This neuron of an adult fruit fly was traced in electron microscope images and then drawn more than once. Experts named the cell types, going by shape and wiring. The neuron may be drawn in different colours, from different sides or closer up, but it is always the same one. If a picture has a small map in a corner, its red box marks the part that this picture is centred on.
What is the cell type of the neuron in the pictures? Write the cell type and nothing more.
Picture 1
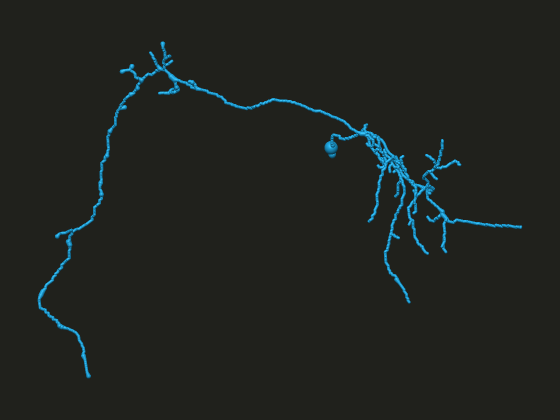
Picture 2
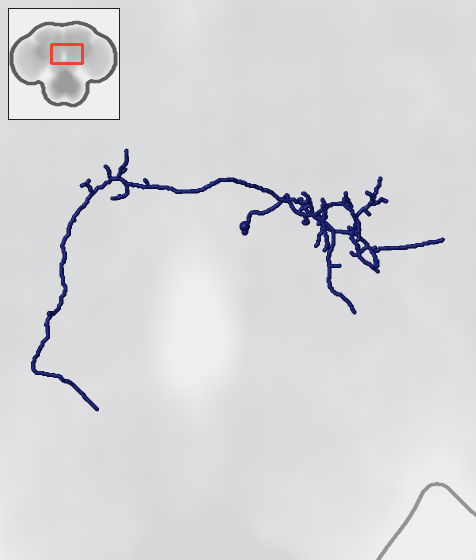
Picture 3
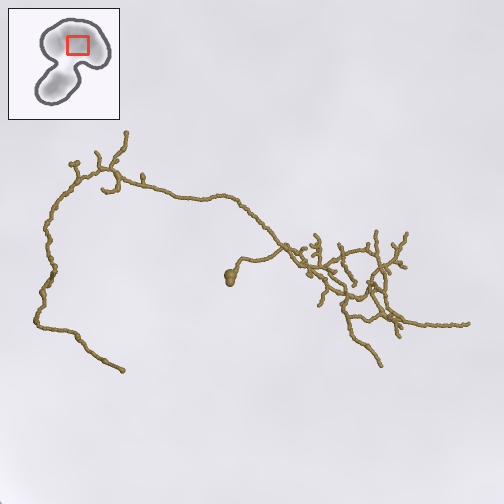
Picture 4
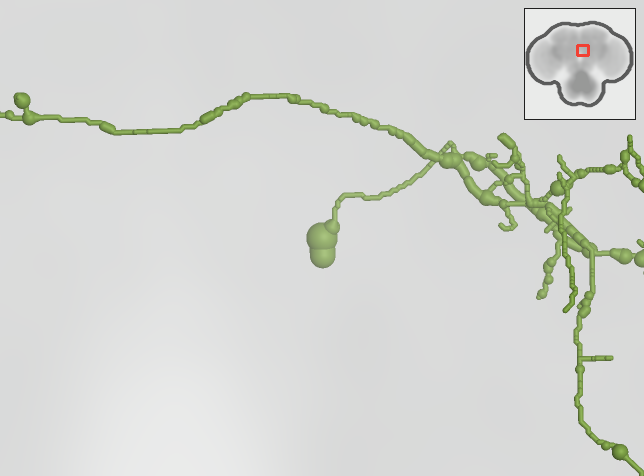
CB1805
